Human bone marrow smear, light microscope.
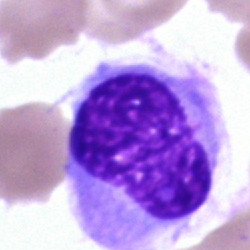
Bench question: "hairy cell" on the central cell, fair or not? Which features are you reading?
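Yes, hairy cell is right for this one. The cytoplasm is a pale grey-blue, and that counts against plasma cell.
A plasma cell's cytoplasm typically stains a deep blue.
Otherwise, the nucleus fills most of the cell, with the widest band of cytoplasm below it, and that cytoplasm holds no granules or vacuoles. The outline is irregular rather than smoothly round, and several red cells sit around it.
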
